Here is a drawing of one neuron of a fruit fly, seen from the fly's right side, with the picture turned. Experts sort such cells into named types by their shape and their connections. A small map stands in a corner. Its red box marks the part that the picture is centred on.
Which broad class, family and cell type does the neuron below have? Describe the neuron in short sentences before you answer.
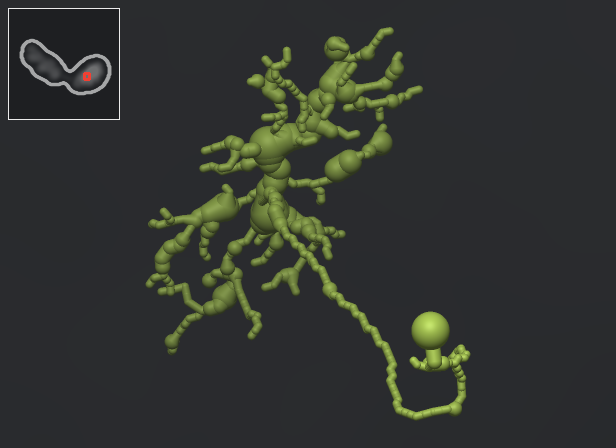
Dozens of branch ends can be seen. As drawn here it is about as wide as it is tall. It is an optic-lobe intrinsic neuron. Its family is Dm. Its cell type is Dm8a.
